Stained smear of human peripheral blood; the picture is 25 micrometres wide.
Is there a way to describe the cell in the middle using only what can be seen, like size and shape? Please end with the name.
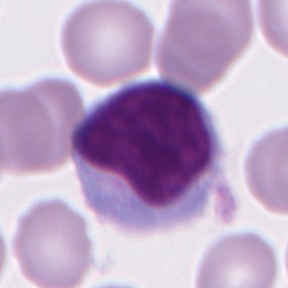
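Let me see: the nucleus has an irregular, somewhat angular outline, not a round one, and it measures about 11 micrometres across. Its chromatin is dark purple and coarse, with clumped streaks. Pale blue cytoplasm sits mostly below the nucleus. Up top, the nucleus runs right to the cell's upper edge, with little or no cytoplasm above it. This is a typical lymphocyte.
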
